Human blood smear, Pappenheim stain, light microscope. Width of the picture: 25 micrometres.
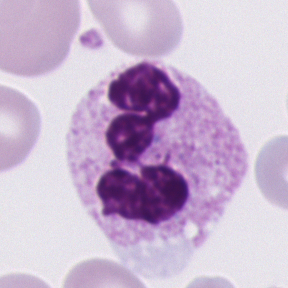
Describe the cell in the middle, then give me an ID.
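Let me see: the nucleus falls into three lobes, stacked one above another, and I can make out no nucleoli. The cytoplasm is abundant and pale pinkish-lilac, with a pale zone of few granules at the lower end. So this is a segmented neutrophil.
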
